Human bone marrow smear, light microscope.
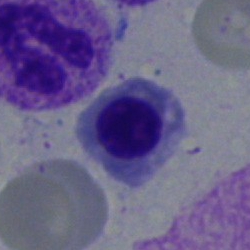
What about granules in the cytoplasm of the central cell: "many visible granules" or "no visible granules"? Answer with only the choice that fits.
No visible granules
